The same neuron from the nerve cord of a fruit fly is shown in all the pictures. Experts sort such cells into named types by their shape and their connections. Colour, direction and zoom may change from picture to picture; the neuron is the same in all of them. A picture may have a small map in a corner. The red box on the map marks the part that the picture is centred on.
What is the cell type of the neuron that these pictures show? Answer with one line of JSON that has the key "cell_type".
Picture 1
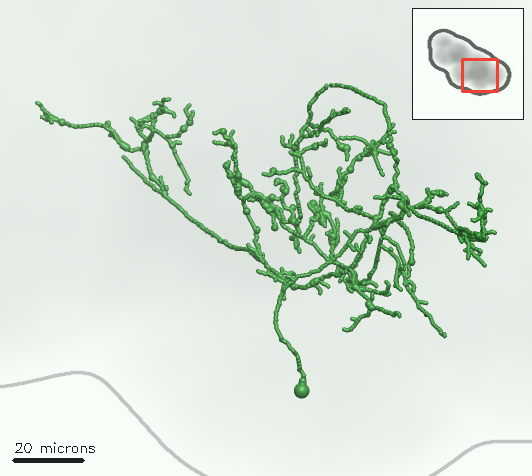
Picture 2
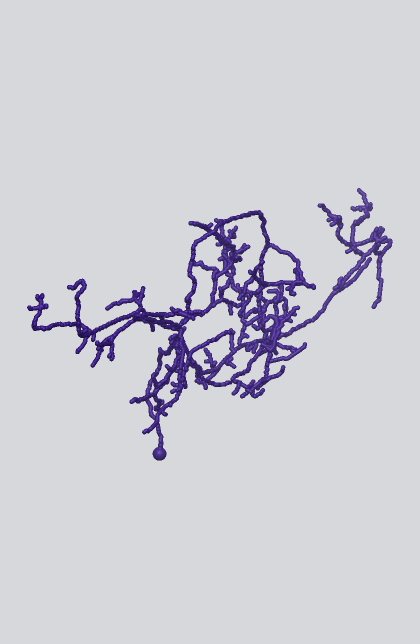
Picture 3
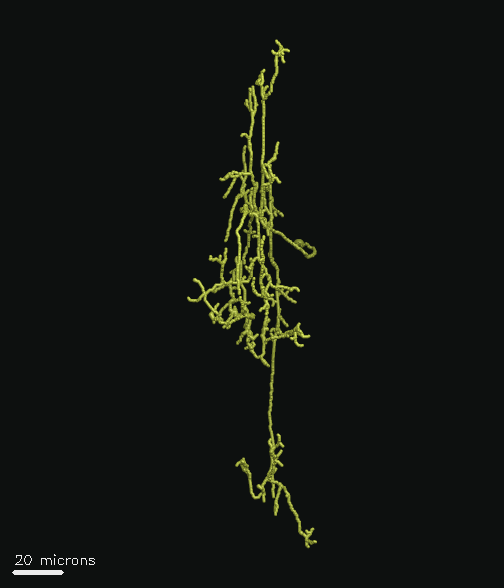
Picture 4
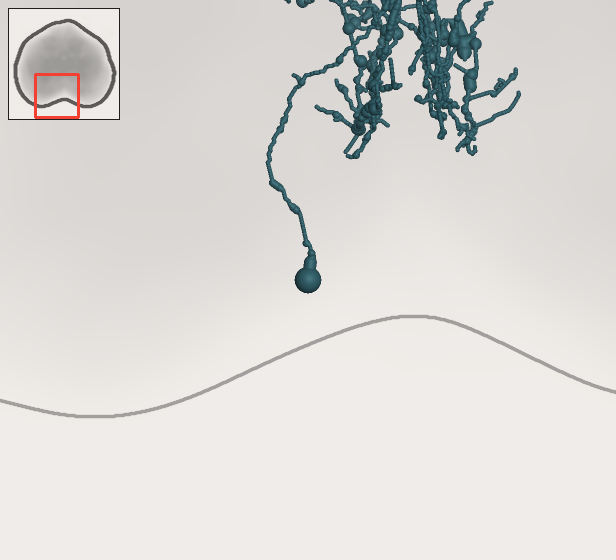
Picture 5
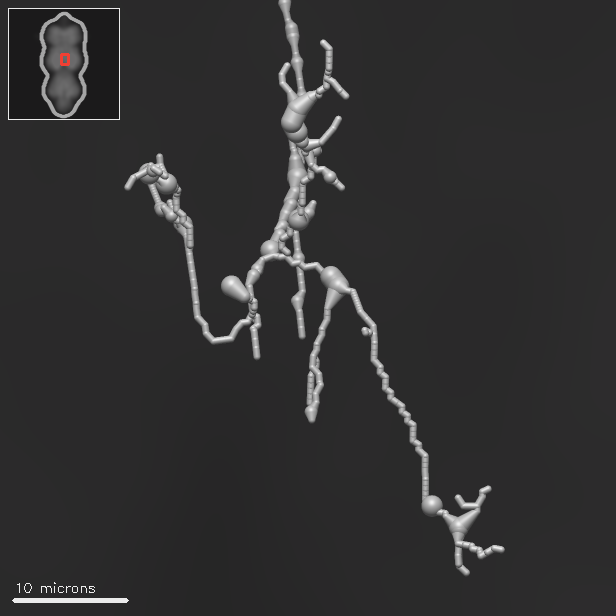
{"cell_type": "IN05B075"}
